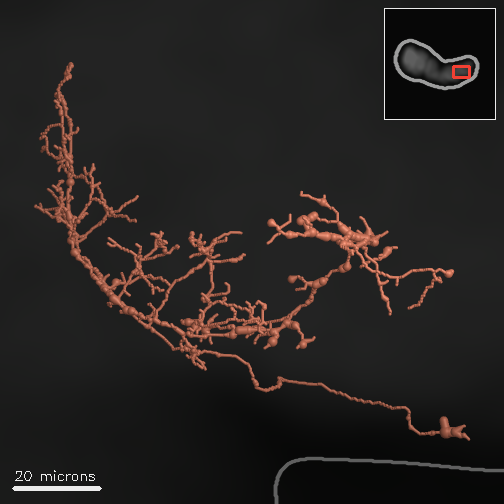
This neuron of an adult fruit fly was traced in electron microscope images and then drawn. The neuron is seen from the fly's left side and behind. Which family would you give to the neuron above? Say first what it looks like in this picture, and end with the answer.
The cell body can be seen at the lower right of the picture. From left to right in the picture it spans about 100 microns. The picture shows dozens of branch ends. It is a nerve-cord intrinsic neuron. The family is hemilineage 14A.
